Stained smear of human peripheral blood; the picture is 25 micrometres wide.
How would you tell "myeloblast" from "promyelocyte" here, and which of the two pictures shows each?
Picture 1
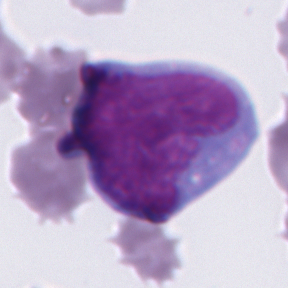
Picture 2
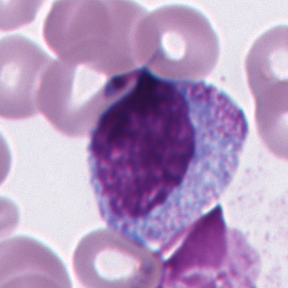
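You've got the myeloblast in picture 1 and the promyelocyte in picture 2. Granules are the big split: the myeloblast's pale blue cytoplasm has none you can see, while the promyelocyte's is dusted with many fine purple ones.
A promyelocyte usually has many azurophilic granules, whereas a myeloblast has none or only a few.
The myeloblast measures about 18 by 15 micrometres, and its nucleus fills about 70% of the cell's area.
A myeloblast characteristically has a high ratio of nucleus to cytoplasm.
Neither outline is round: the myeloblast's is irregular and roughly triangular, with a small dark knob jutting from its left edge, and the promyelocyte's is angular. The myeloblast has a single small clear spot in its cytoplasm at the lower right, whereas the promyelocyte shows no clear vacuoles. The promyelocyte's chromatin is dark purple and patchy rather than smooth. Red cells with spiky, crenated edges touch the myeloblast's left side, and another nucleated cell lies against the promyelocyte's lower right edge.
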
